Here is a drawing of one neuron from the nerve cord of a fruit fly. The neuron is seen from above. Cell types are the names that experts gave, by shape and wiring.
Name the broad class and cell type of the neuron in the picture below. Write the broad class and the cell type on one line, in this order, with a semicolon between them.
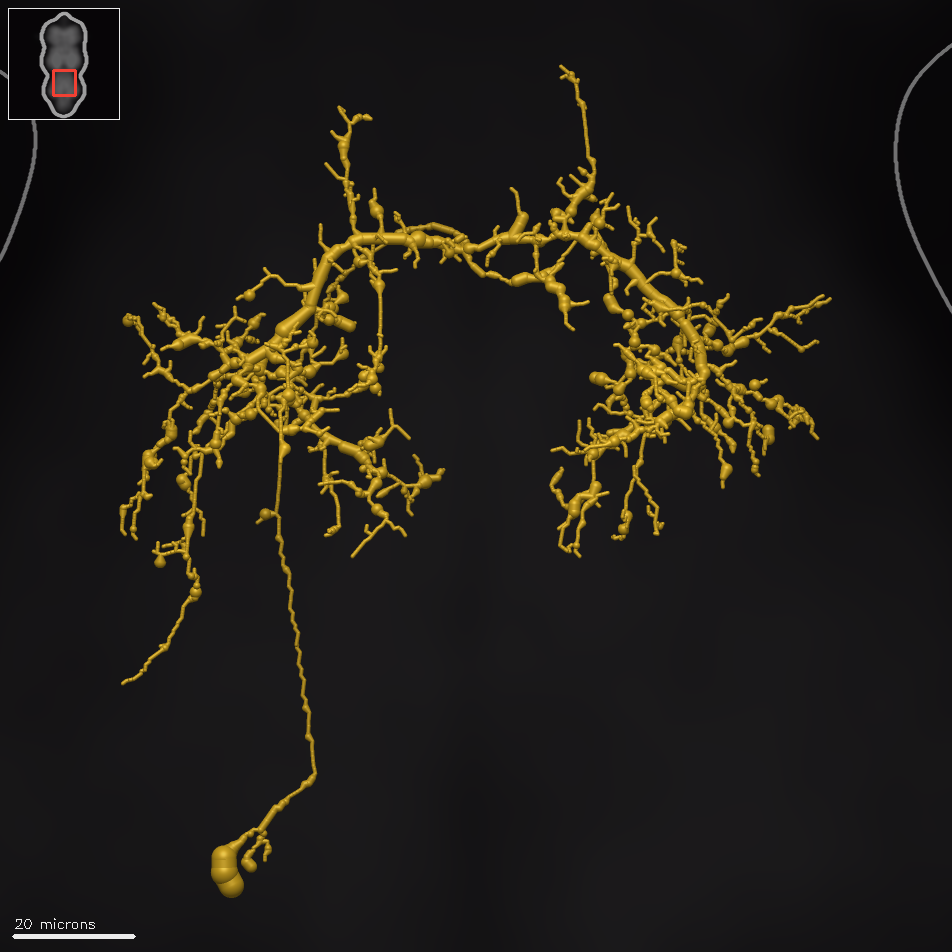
nerve-cord intrinsic neuron; INXXX235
